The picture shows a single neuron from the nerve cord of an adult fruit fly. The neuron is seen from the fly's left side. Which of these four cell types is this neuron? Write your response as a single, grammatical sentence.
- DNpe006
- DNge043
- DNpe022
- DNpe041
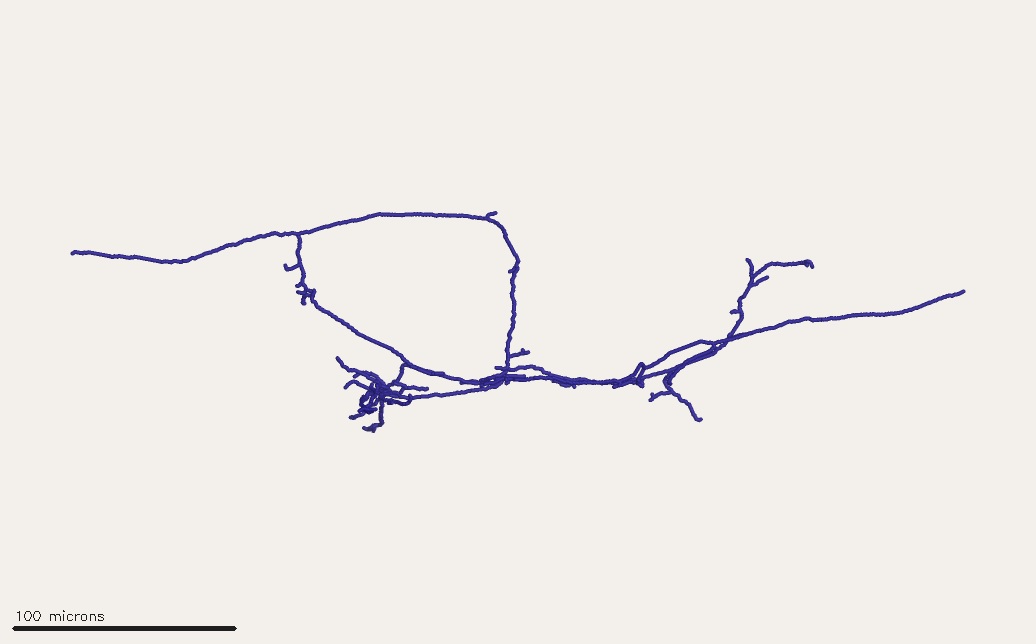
The cell type name for this neuron is DNpe041.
